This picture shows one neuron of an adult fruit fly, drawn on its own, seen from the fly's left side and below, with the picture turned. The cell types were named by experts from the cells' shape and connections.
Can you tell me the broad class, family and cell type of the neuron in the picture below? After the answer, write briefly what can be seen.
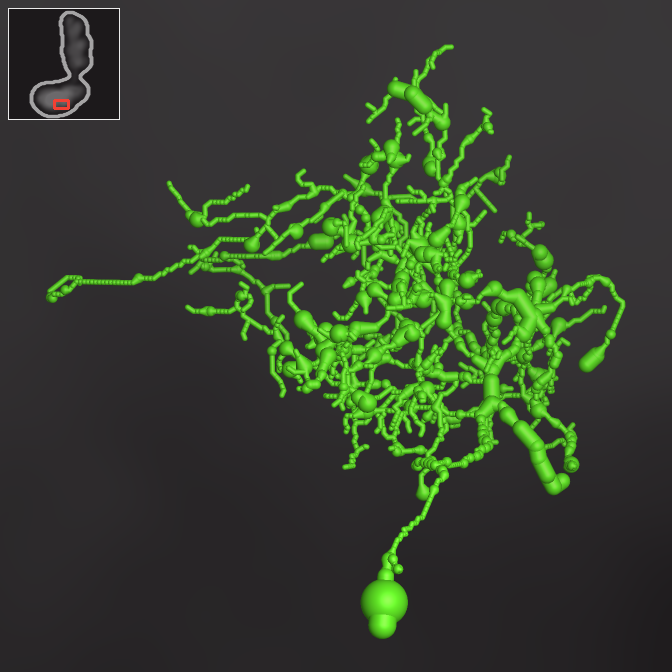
This is a central-brain intrinsic neuron. The family is hemilineage TRdl_a. It is of cell type PRW011. The cell body can be seen at the bottom of the picture. As drawn here it is about as wide as it is tall.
